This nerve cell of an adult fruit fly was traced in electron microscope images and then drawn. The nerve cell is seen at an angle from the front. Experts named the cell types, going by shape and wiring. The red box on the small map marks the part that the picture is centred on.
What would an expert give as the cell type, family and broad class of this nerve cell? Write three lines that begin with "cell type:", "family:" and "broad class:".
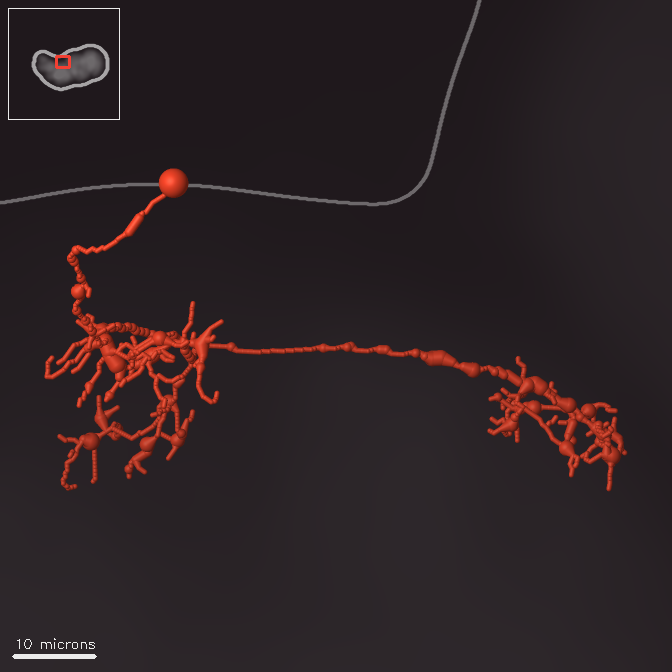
cell type: TmY17
family: TmY
broad class: optic-lobe intrinsic neuron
